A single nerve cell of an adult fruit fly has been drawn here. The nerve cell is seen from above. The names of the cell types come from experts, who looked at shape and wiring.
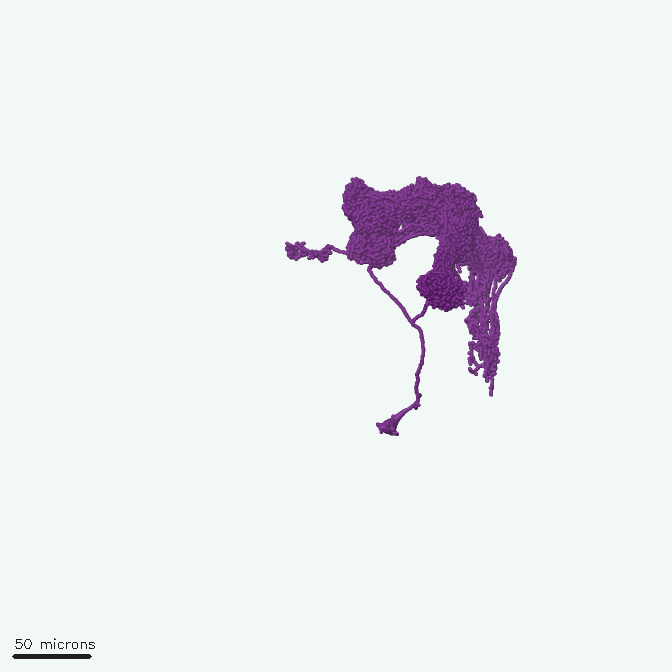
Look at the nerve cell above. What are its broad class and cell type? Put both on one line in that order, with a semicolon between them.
central-brain intrinsic neuron; DPM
